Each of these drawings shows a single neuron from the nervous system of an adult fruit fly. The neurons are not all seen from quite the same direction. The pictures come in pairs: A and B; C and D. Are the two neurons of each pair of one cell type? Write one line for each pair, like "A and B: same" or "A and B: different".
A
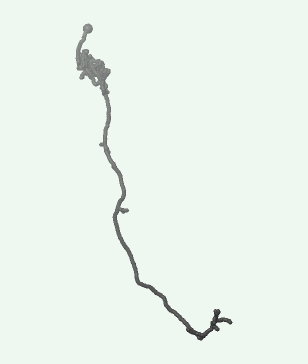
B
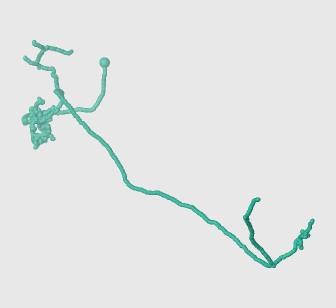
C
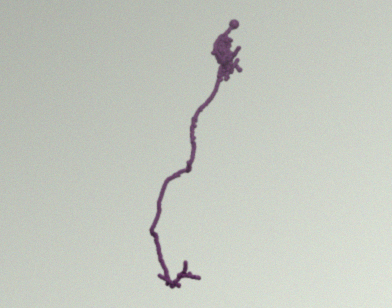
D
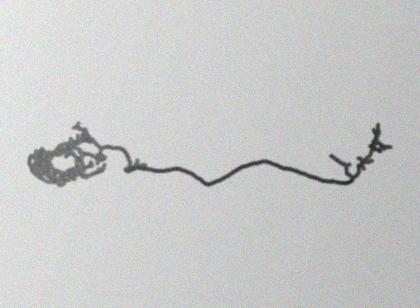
A and B: same
C and D: same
